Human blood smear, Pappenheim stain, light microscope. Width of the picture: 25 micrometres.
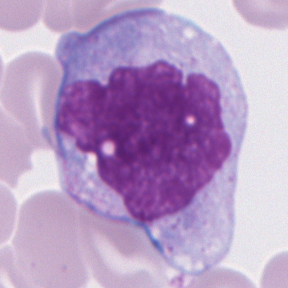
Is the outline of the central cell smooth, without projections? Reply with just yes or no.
No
